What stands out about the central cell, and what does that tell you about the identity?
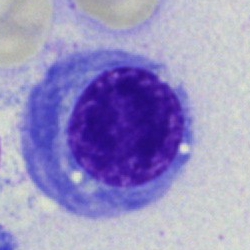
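Outline smooth, round to slightly oval. Chromatin dark purple, coarsely clumped. Paler cytoplasmic zone beside nucleus, left side. Two small bright white dots at the nuclear edge. Erythroblast.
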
